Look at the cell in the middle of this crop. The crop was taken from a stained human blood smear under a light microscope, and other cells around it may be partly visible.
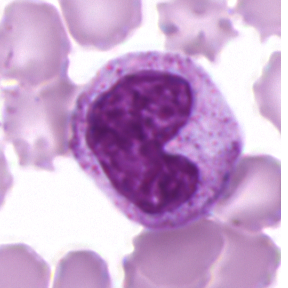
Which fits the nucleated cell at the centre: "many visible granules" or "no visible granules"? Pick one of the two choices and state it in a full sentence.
This cell has a cytoplasm with many visible granules.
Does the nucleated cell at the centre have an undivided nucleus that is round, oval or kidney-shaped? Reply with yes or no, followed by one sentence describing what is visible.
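Yes. The nucleus is kidney-shaped, with its indentation facing right.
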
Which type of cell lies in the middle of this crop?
metamyelocyte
